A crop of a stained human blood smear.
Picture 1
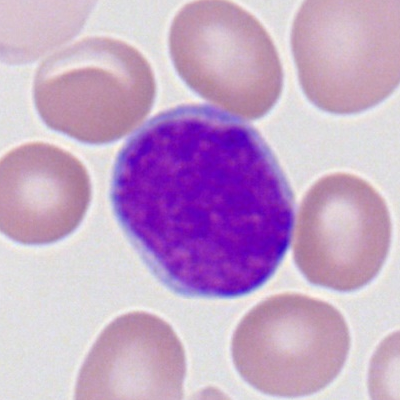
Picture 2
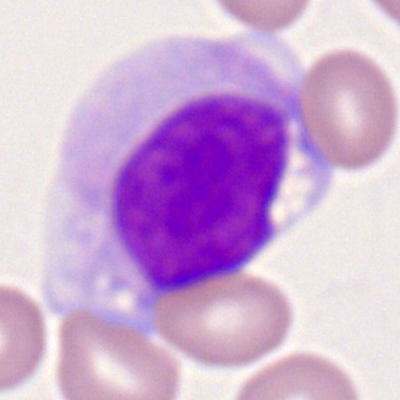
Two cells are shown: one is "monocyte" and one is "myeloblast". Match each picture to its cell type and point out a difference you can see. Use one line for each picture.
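Picture 1: myeloblast. The cytoplasm contains no vacuoles.
Picture 2: monocyte. Small clear vacuoles lie in the cytoplasm beside the right edge of the nucleus.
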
